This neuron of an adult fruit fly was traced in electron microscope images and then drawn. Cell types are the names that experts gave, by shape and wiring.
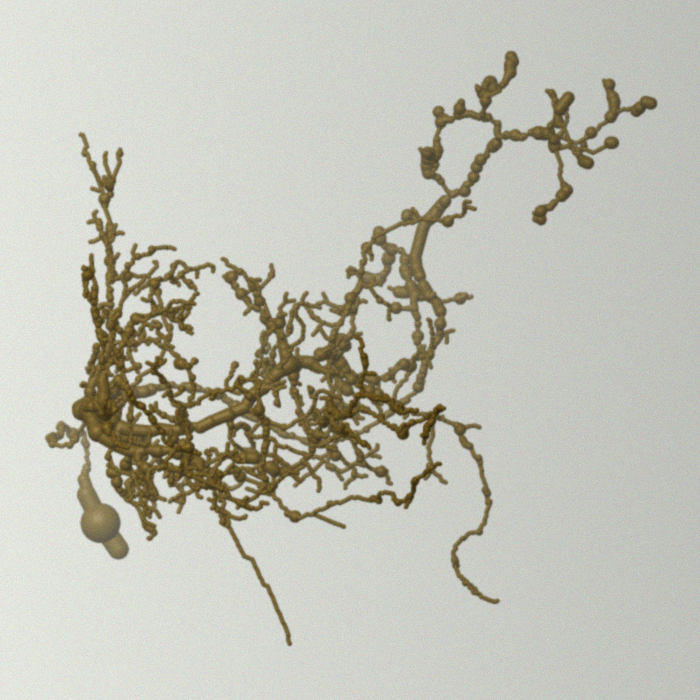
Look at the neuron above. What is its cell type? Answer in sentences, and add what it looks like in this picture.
The cell type is CB0431. Its broad class is central-brain intrinsic neuron. The cell body can be seen at the lower left of the picture. The picture shows more than a hundred branch ends.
